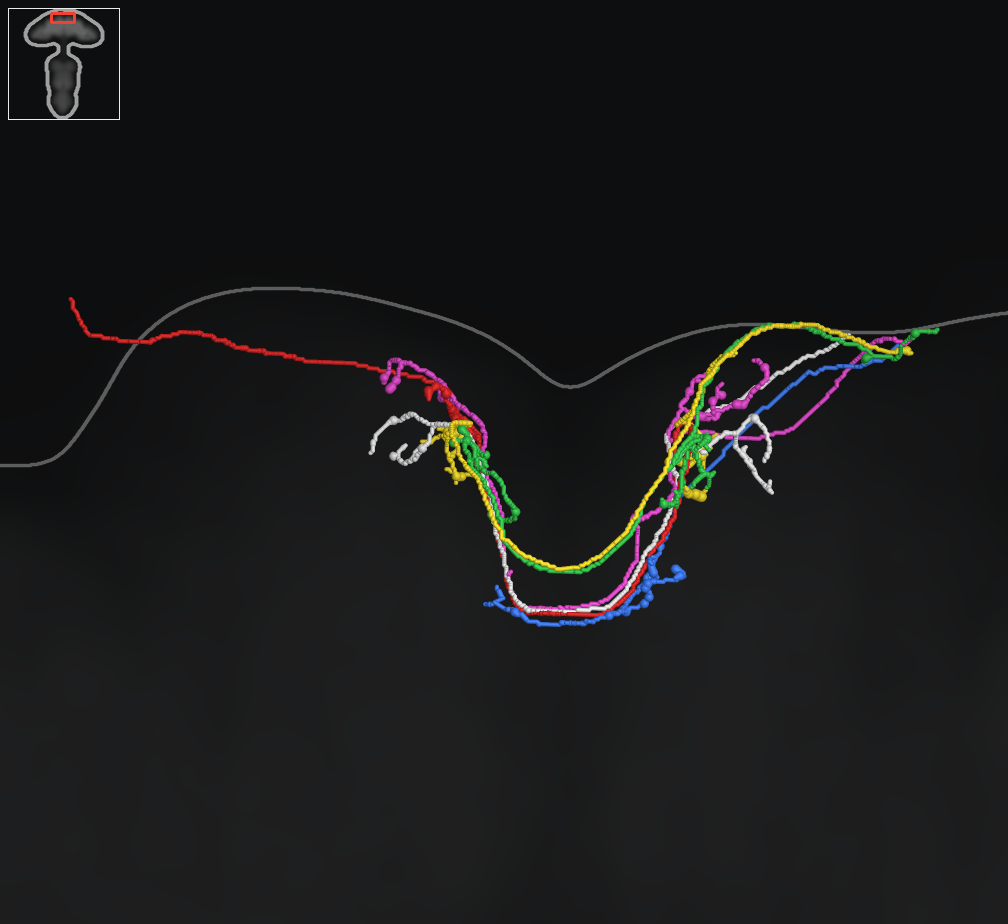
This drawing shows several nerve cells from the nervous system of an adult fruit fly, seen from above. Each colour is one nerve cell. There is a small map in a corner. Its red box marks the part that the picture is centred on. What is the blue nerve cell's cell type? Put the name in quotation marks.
"ORN_DM4"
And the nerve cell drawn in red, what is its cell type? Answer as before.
"ORN_VM2"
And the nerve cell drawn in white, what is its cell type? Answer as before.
"ORN_VC4"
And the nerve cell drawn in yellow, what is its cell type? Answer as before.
"ORN_VM3"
